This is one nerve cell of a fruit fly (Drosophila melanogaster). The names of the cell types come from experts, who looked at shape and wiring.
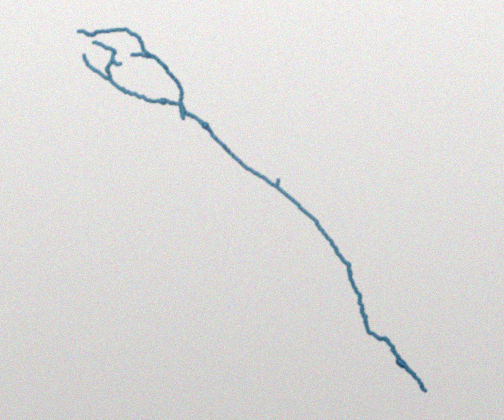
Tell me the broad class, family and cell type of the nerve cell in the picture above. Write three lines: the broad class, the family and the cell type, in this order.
sensory neuron entering the nerve cord
class gustatory
LgLG3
